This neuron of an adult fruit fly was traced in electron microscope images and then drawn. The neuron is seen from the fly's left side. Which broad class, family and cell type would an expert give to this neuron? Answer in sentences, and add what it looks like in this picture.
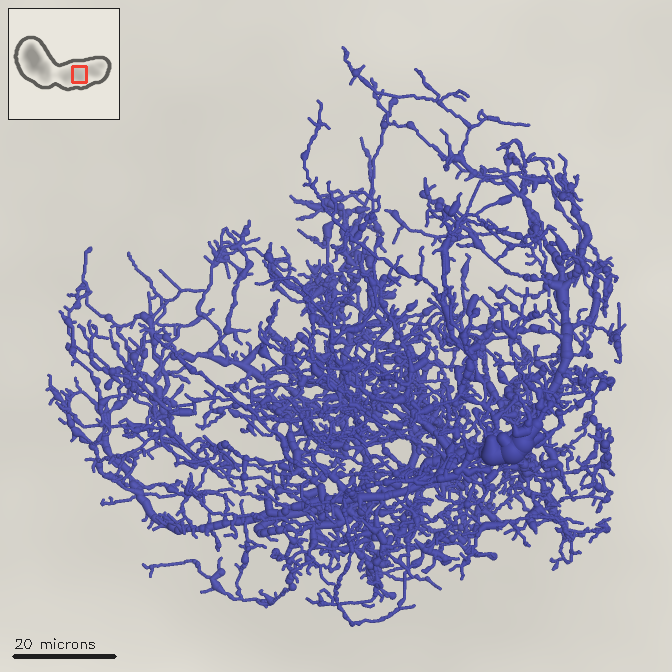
This is a nerve-cord intrinsic neuron. Its family is hemilineage 13A. Its cell type is IN13A003. By the scale bar it is about 120 microns wide in this view. More than a hundred branch ends can be seen.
